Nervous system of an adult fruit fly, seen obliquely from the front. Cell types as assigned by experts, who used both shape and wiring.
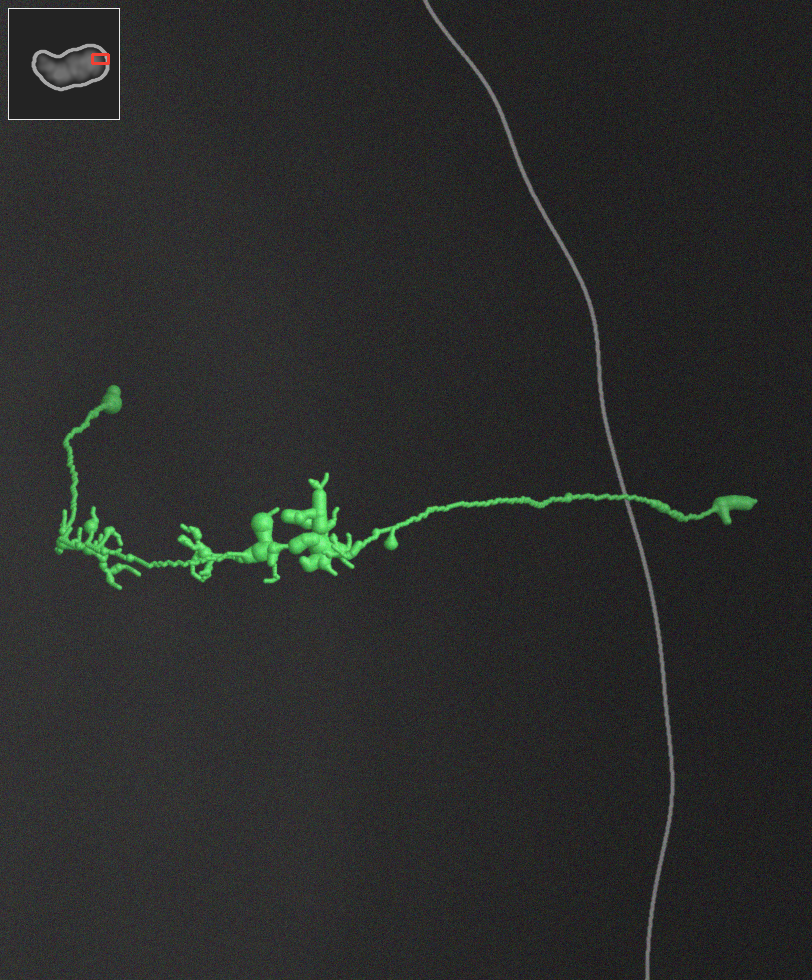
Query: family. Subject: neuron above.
C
